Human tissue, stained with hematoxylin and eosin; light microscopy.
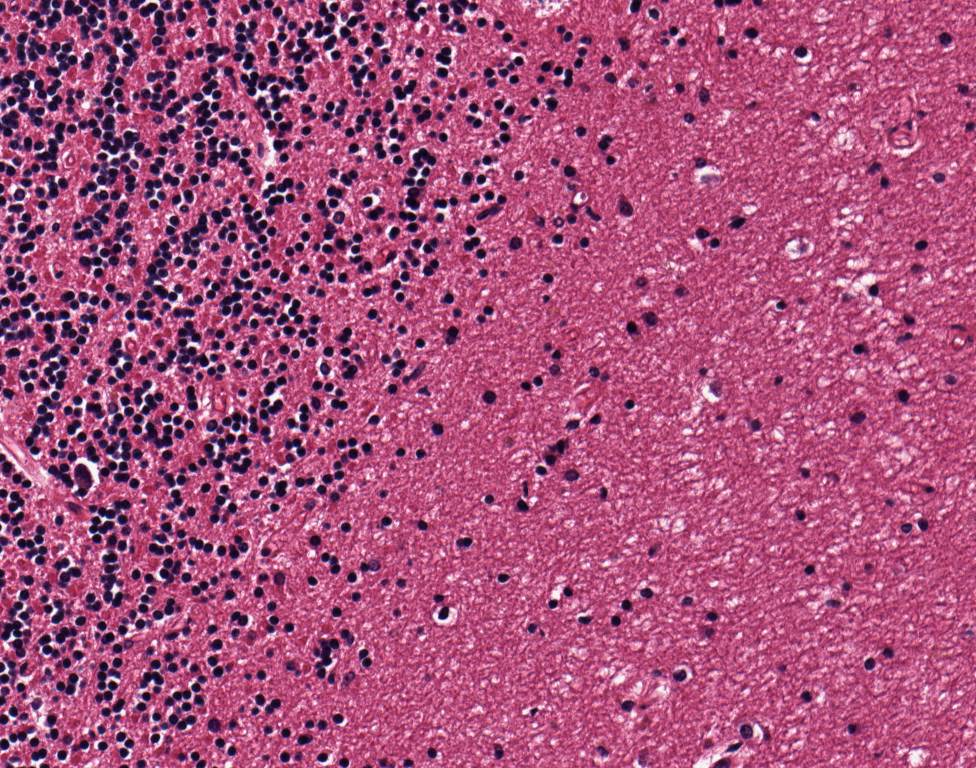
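Cerebellum: densely cellular zone left, pale sparsely cellular zone right. The dense zone is packed with small, round, darkly stained nuclei with barely any visible cytoplasm. The pale zone is finely fibrillary pink matrix with scattered small dark nuclei, several surrounded by a clear halo.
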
